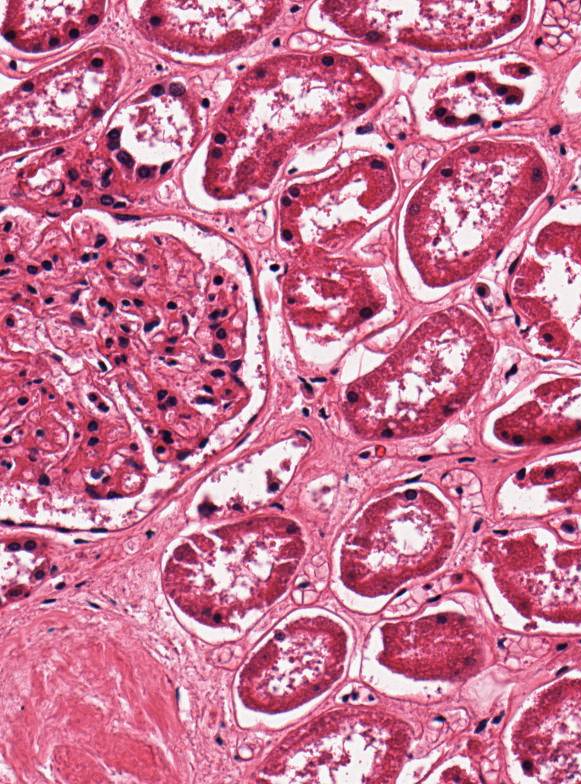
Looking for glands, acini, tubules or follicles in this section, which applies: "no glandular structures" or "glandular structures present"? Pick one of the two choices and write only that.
Glandular structures present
